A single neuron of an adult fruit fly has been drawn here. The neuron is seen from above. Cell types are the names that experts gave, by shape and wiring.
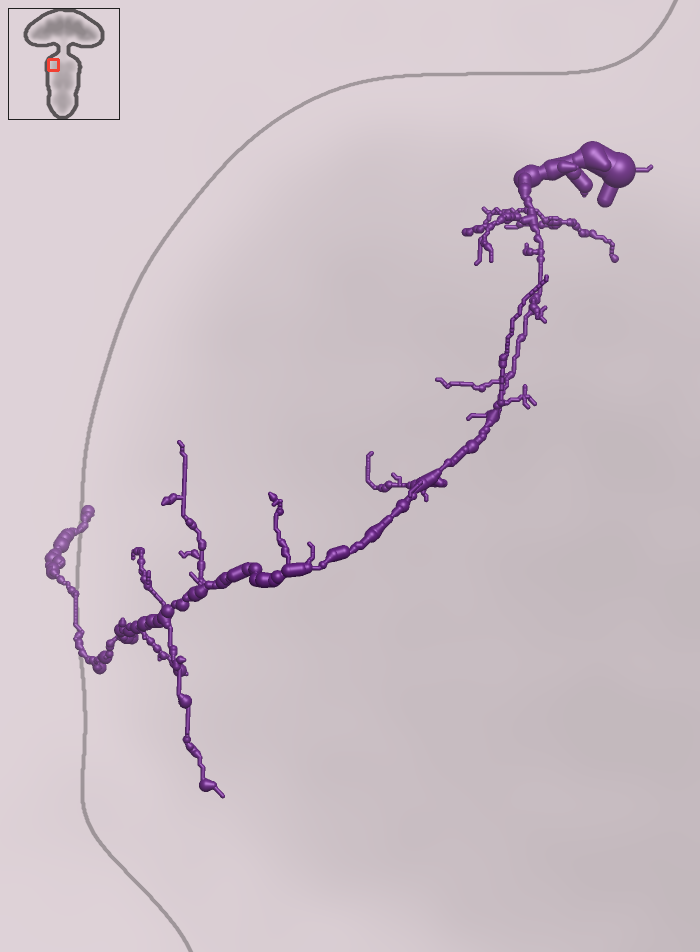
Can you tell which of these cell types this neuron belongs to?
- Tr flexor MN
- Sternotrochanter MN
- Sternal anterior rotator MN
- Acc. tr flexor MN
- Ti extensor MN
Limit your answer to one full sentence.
This neuron is categorized as cell type Acc. tr flexor MN.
